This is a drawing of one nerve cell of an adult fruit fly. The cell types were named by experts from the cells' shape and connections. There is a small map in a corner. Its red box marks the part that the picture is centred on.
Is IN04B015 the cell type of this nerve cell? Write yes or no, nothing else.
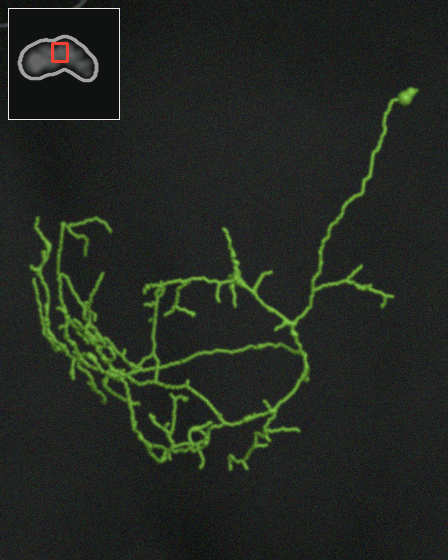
yes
